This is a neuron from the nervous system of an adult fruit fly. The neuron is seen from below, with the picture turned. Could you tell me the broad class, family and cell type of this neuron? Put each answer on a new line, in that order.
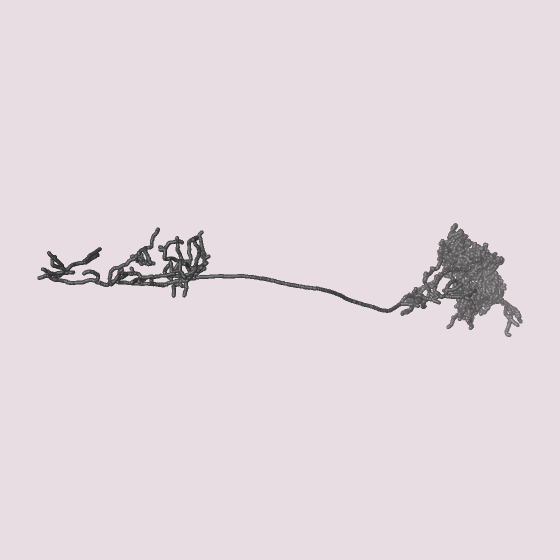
descending neuron
DNpe
DNpe025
